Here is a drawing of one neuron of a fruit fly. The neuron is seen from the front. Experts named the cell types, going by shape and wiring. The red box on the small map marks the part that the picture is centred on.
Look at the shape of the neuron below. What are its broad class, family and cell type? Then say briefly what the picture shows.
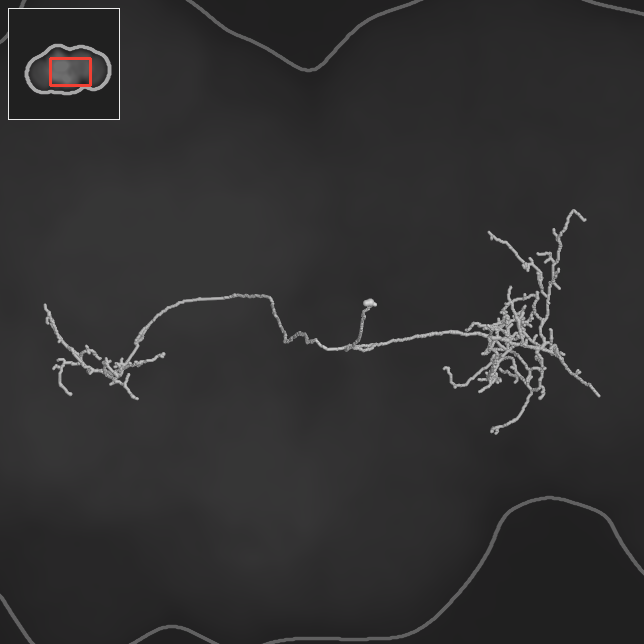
It is a central-brain intrinsic neuron. The family is hemilineage WEDd2. It is of cell type WED085. The cell body is in the middle of the picture. Dozens of branch ends can be seen.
